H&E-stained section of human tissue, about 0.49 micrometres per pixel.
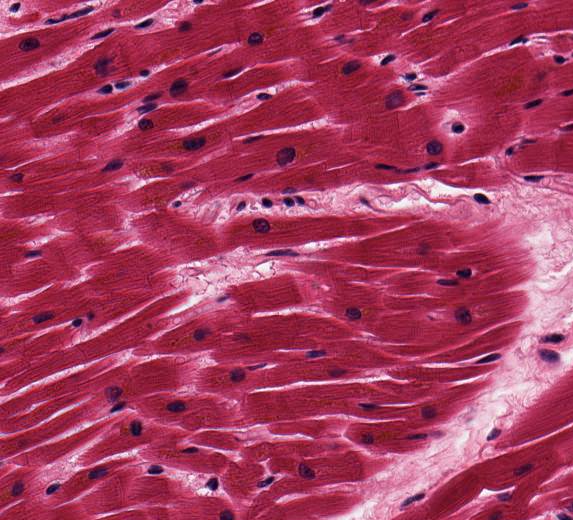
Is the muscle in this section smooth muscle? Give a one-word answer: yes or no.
No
